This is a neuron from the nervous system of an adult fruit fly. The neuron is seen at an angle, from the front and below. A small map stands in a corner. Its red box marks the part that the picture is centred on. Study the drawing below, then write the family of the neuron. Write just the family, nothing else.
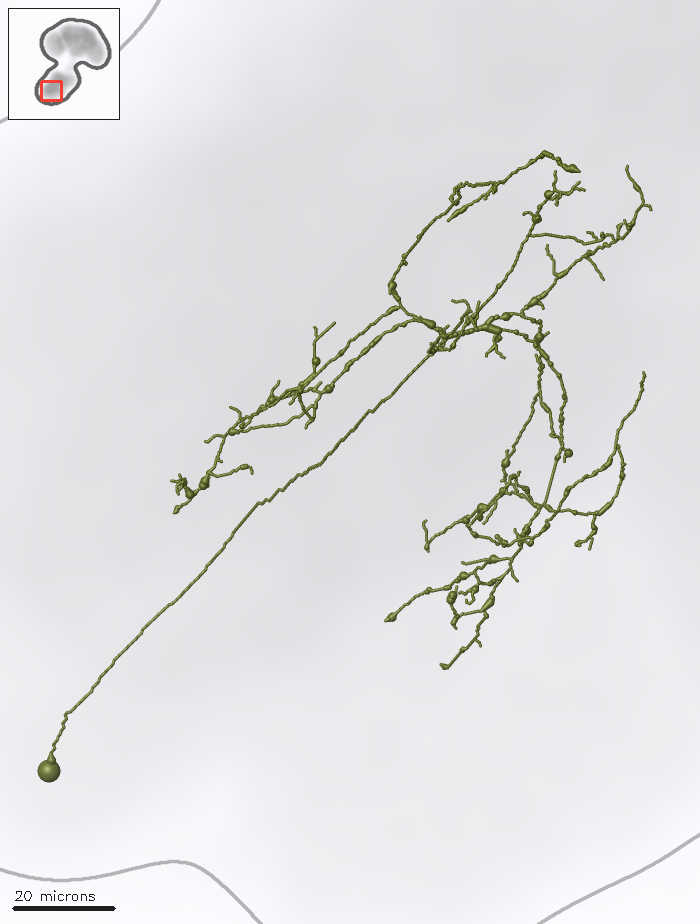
hemilineage 12B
